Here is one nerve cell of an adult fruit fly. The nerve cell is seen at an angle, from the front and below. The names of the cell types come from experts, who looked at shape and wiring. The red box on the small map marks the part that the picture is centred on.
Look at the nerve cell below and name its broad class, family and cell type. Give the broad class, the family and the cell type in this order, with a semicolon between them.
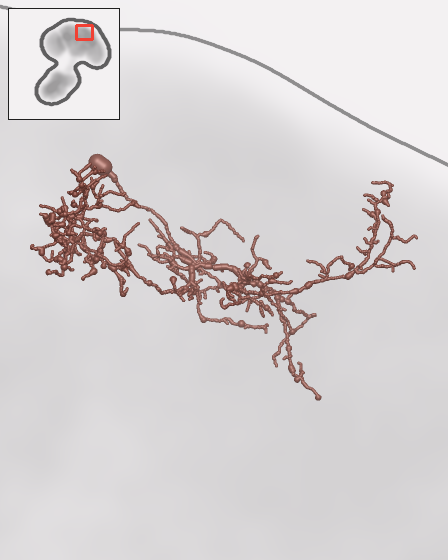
central-brain intrinsic neuron; hemilineage CLp1; SMP425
